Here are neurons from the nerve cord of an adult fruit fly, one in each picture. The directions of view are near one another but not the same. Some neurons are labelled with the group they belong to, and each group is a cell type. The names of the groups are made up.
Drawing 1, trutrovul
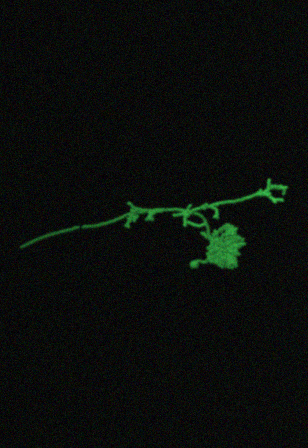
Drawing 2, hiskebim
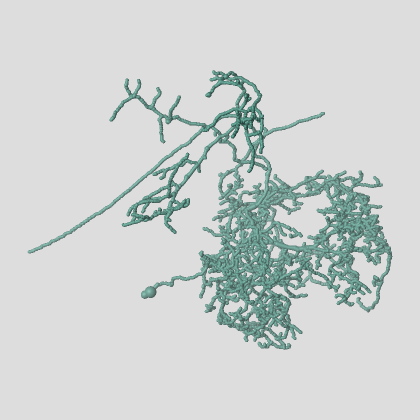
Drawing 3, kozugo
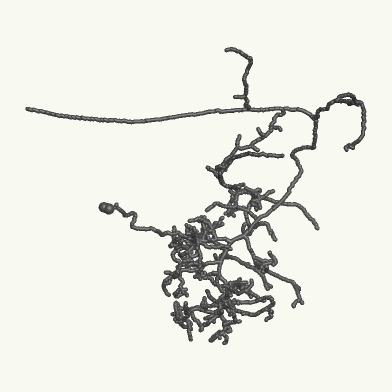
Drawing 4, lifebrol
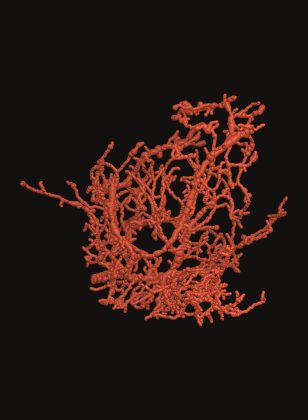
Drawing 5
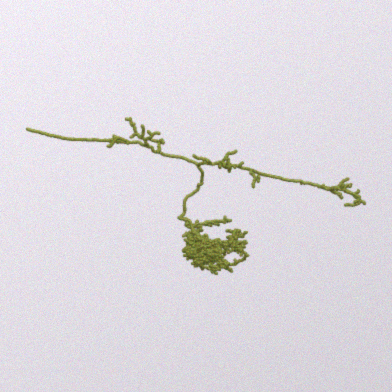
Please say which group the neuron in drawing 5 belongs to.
trutrovul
